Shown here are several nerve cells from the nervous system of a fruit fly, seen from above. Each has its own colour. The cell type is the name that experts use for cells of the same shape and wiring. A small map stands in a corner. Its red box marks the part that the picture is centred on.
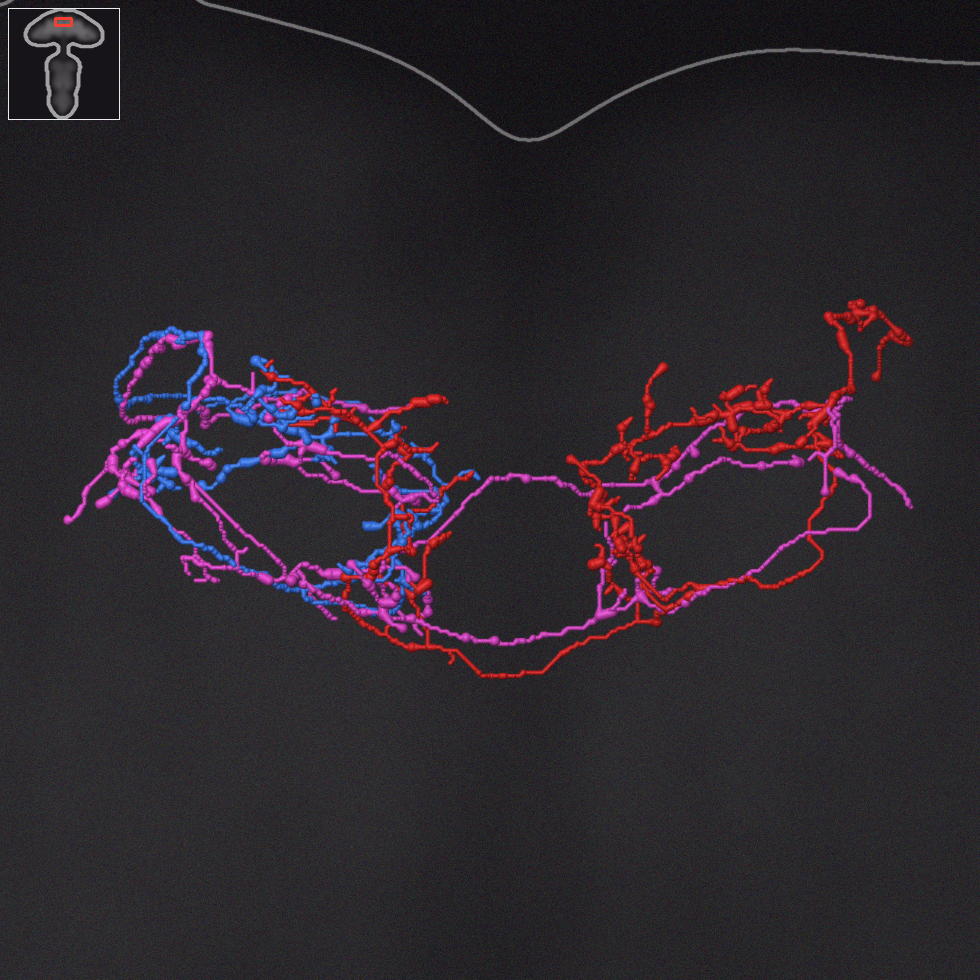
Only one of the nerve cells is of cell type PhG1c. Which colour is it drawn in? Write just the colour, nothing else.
blue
